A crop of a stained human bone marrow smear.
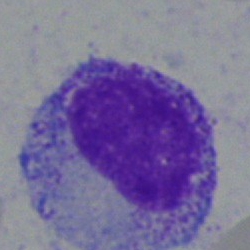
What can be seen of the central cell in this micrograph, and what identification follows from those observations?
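Look at the nucleus: it lies off-centre, toward the upper right. Its chromatin is dark purple and fairly evenly spread, without coarse blocks. Notice the cytoplasm is widest on the lower-left side of the nucleus, and the margin is ragged, not smooth. This is a myelocyte.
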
